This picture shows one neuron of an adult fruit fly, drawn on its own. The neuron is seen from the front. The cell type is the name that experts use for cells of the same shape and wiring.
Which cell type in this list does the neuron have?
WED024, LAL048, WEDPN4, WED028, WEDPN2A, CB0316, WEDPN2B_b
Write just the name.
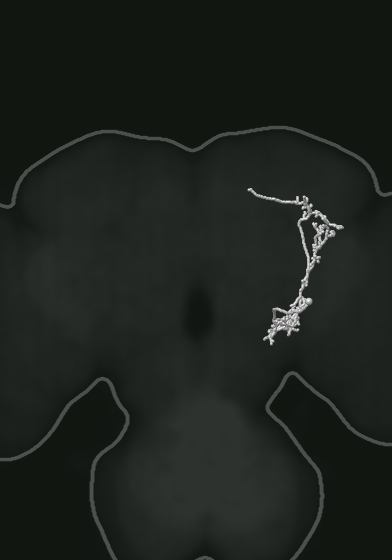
WEDPN2A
